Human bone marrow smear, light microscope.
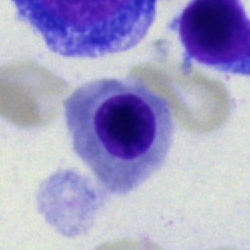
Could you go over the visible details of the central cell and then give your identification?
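First, the nucleus: it sits toward the upper part of the cell, so the band of cytoplasm below it is wider. Second, its chromatin is dense and deep purple throughout, with no nucleolus to be seen. Third, the cytoplasm is a pale greyish blue. Last, the name: this is an erythroblast.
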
